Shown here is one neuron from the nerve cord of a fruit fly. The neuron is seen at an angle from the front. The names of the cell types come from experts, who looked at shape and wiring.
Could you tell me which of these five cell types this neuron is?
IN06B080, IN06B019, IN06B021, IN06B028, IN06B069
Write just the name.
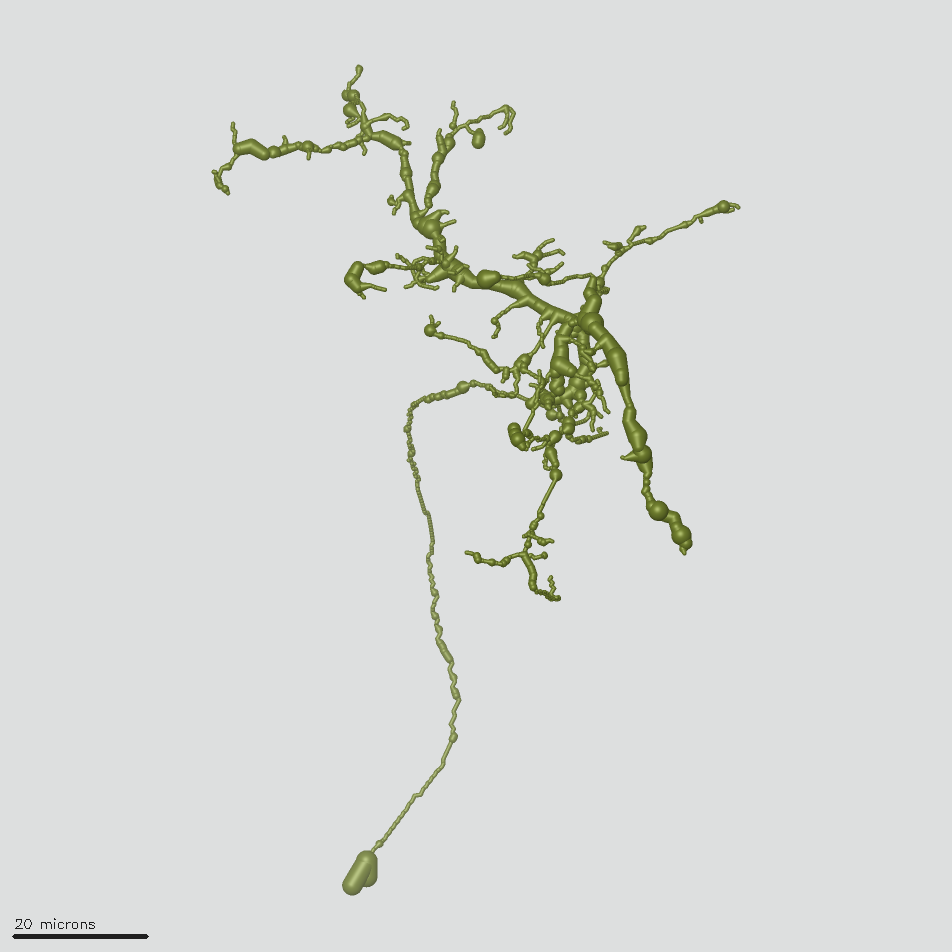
IN06B069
